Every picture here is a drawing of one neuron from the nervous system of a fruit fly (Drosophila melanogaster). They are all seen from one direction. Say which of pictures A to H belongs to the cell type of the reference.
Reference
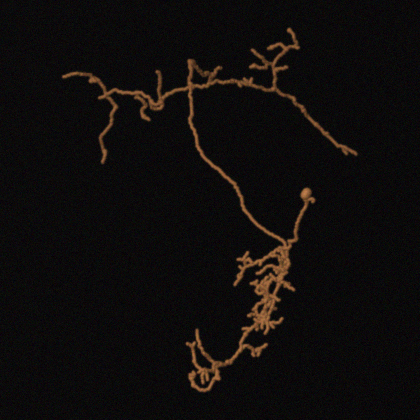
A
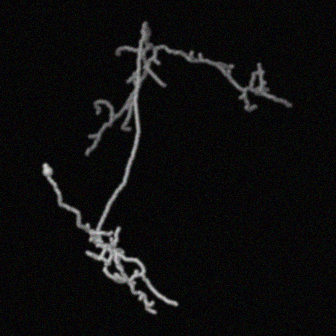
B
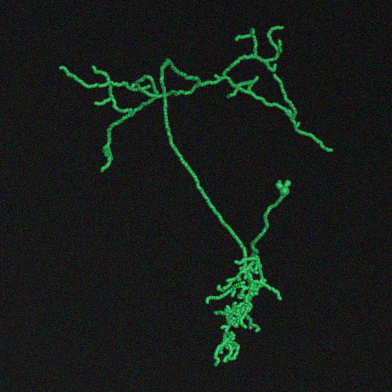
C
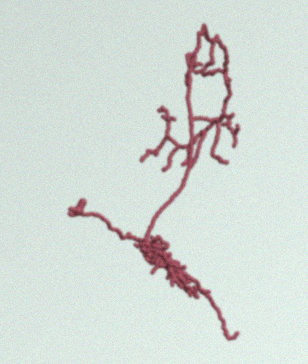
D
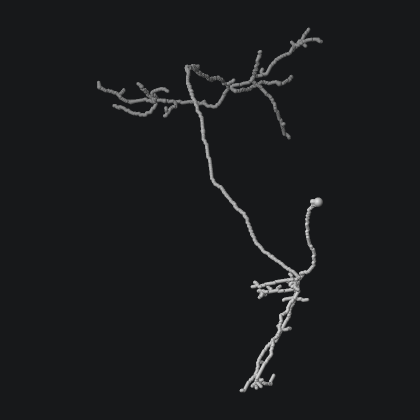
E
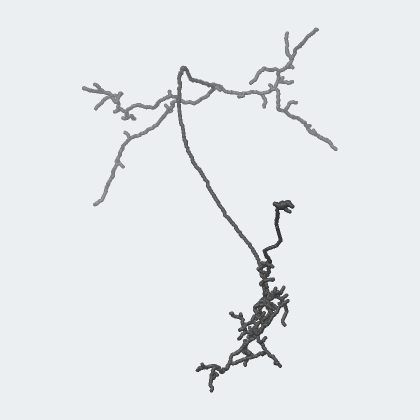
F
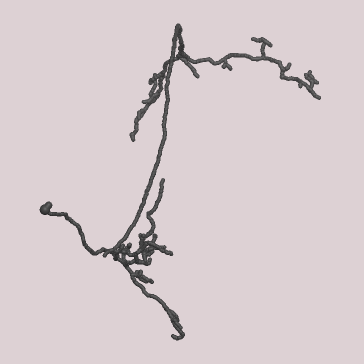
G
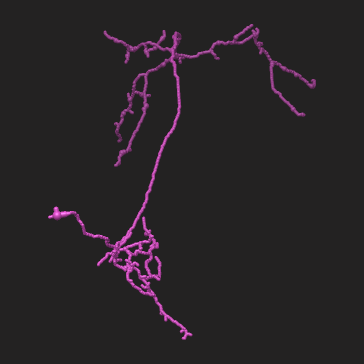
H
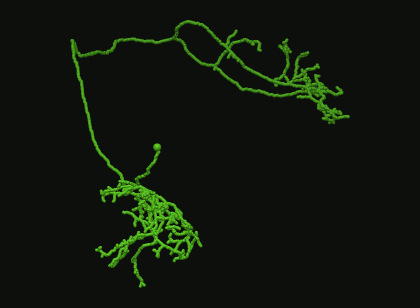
E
